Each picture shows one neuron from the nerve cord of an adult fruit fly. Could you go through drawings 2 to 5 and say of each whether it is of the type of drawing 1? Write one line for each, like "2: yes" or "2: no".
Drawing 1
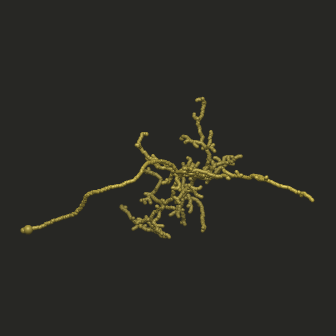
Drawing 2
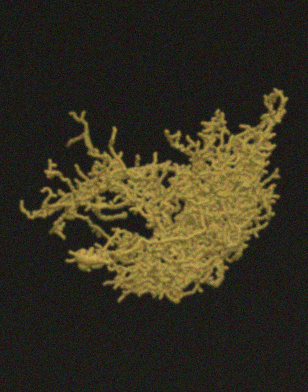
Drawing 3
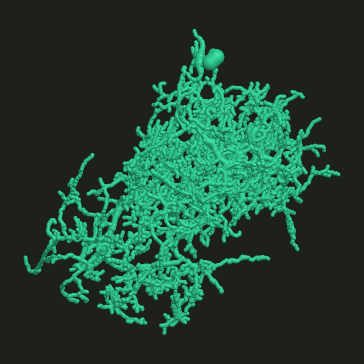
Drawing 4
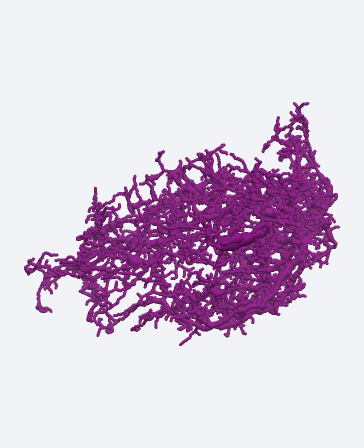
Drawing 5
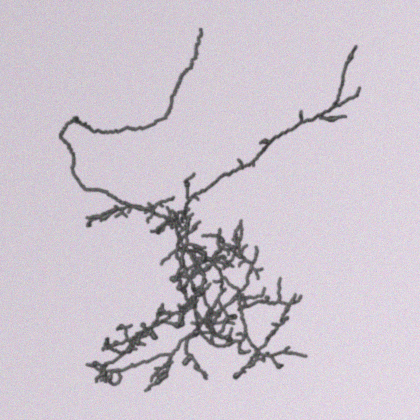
2: no
3: no
4: no
5: yes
